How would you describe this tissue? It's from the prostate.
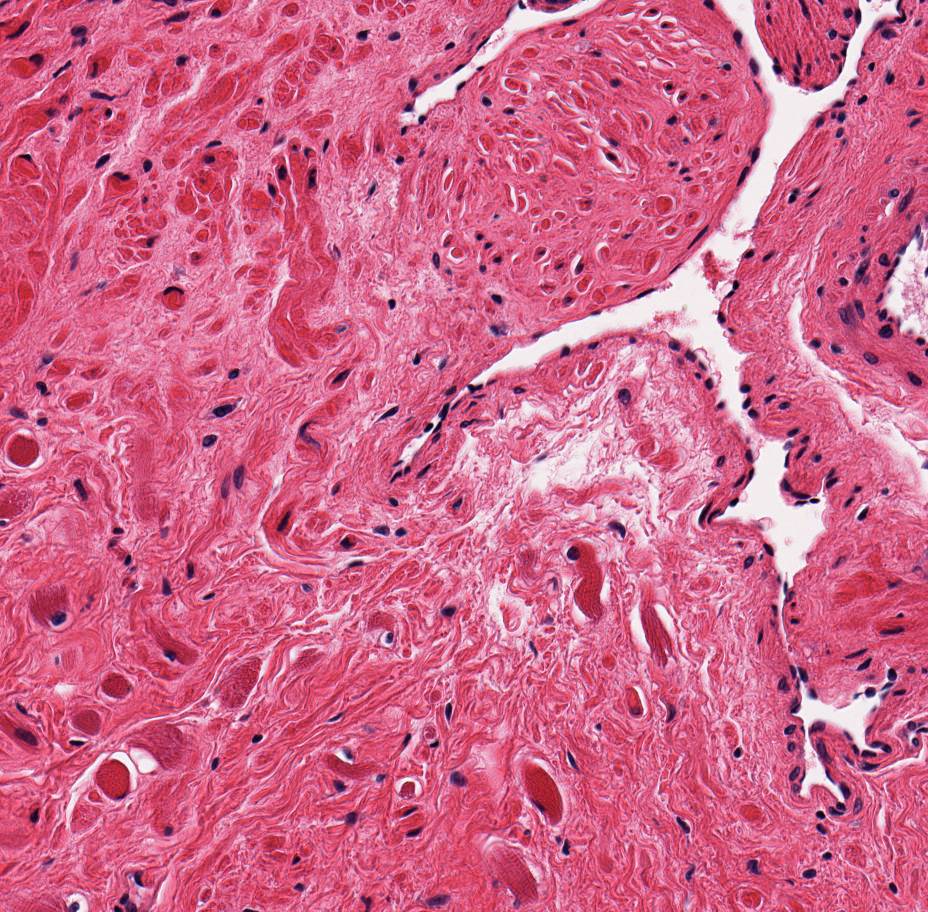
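Notice how the slit-like space is lined by one layer of flattened cells with dark, elongated nuclei. Elsewhere, nuclei are sparse, small, dark and oval to elongated. Near the centre, just left of the cleft, pale, loose, wispy pink fibrous stroma sits between the bundles. Lower left and lower centre hold scattered small, rounded, deep red fibre profiles, some ringed by a clear halo.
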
